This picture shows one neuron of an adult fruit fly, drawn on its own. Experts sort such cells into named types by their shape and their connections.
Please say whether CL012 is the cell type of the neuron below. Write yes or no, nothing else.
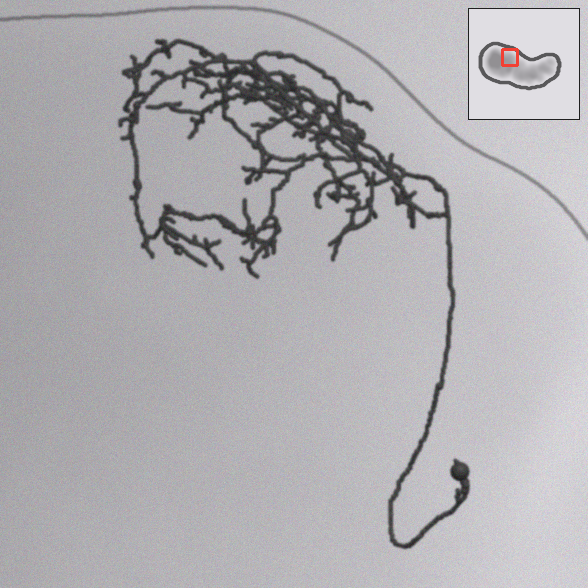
no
